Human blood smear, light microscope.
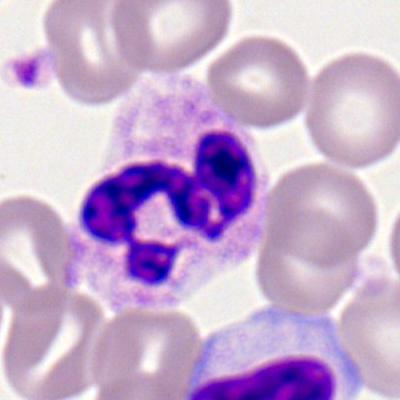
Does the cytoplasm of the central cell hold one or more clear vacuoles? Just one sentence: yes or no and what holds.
No, there is no vacuole to be seen in the cytoplasm of this cell.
